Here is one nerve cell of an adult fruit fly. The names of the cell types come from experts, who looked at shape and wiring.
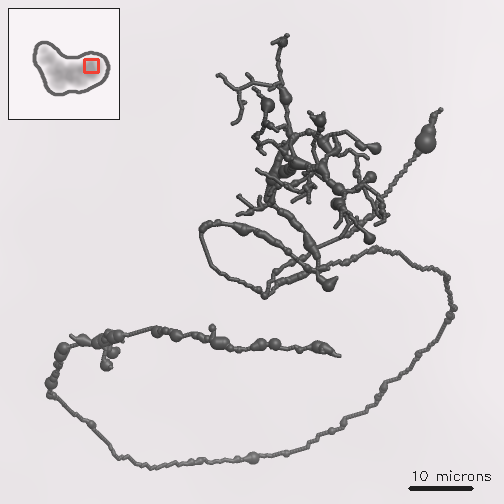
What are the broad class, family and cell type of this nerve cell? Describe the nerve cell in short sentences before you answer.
The cell body can be seen at the upper right of the picture. By the scale bar it is about 70 microns tall in this view. Dozens of branch ends can be seen. It is a visual projection neuron. The family is hemilineage VPNd3. It is of cell type LC6.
